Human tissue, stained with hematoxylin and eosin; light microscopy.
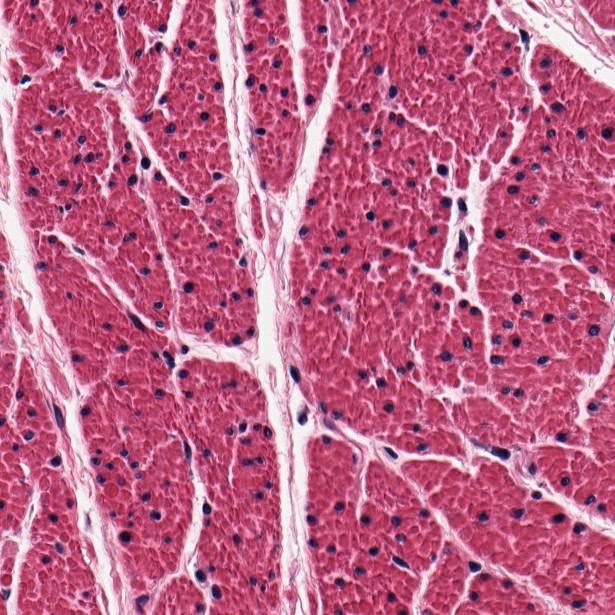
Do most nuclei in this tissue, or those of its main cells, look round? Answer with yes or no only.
Yes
